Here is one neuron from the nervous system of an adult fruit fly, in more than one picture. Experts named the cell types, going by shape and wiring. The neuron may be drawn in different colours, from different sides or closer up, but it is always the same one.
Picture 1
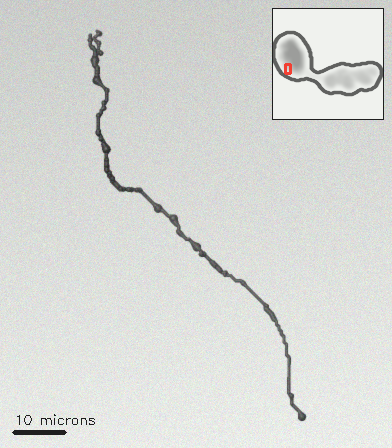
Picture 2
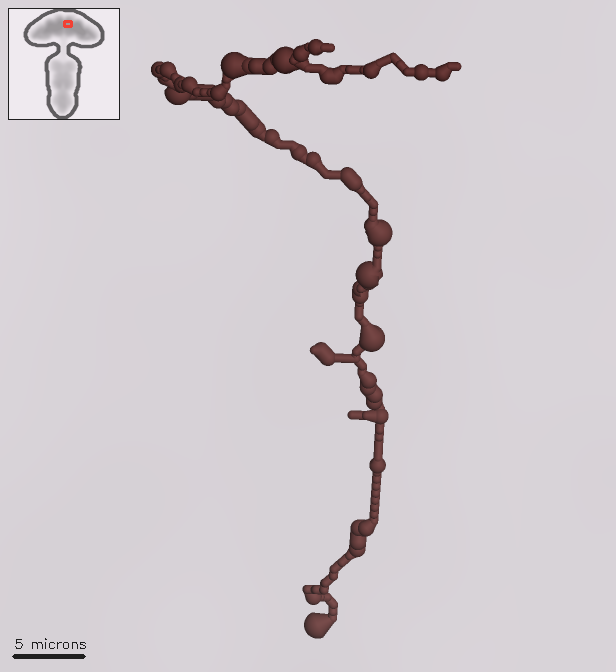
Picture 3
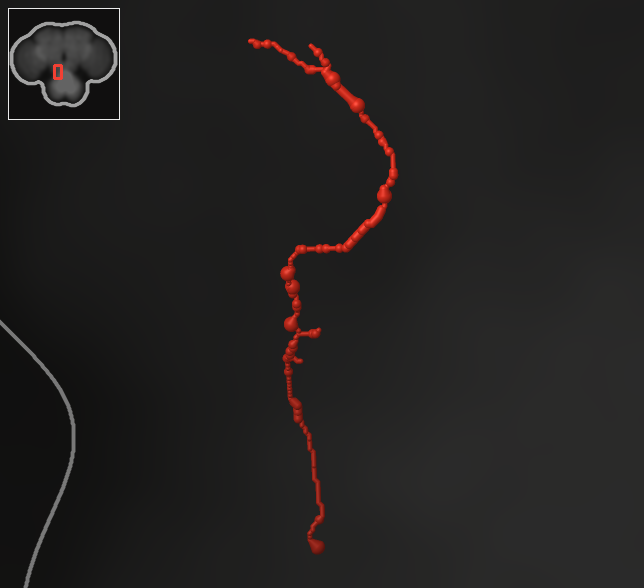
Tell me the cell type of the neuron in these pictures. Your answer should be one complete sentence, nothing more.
Included in the cell type claw_tpGRN is this neuron.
